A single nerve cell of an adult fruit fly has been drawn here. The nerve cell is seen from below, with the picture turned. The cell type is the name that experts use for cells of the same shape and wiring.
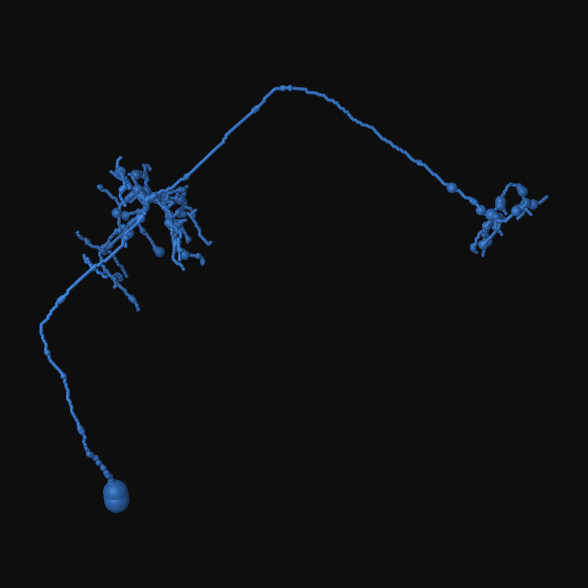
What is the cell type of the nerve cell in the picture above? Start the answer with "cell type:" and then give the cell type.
cell type: Tm38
